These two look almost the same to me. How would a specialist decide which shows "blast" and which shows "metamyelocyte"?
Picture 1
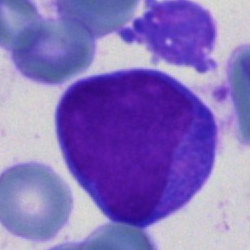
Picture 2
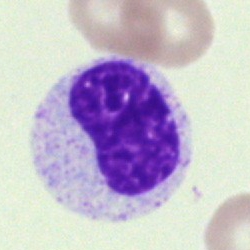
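The blast appears in picture 1, while picture 2 contains the metamyelocyte. Their nuclei differ in shape and texture: in the blast the nucleus fills most of the cell and the chromatin is finely and evenly textured, whereas in the metamyelocyte the nucleus is indented, with the notch on its left side, and the chromatin is dark purple and clumped, with small paler gaps.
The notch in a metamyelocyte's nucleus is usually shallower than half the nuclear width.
The cytoplasm differs too: in the blast it forms only a narrow crescent on the right side of the nucleus, with no vacuoles seen, while in the metamyelocyte it is pale bluish-grey and forms its widest rim on the left side and bottom, the nucleus lying off-centre toward the upper right. The blast's outline is smooth and rounded with a slightly triangular shape, and its surface has no blebs or projections; the metamyelocyte's outline is round and smooth.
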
